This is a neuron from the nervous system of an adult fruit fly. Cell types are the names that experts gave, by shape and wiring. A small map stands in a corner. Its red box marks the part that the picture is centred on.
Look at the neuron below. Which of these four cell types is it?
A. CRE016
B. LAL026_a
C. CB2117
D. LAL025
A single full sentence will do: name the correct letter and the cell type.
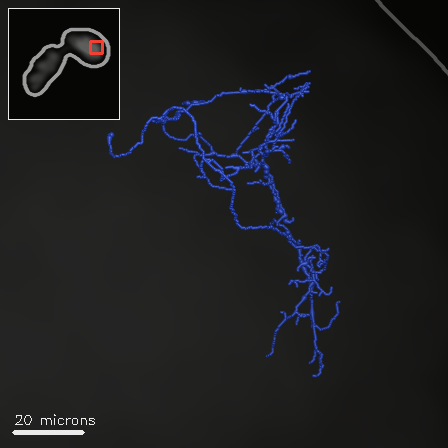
Within the options, A, CRE016, is the neuron's cell type.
